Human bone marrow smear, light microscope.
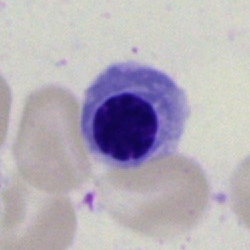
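Erythroblast (centre), stained human bone marrow smear, light microscope. The nucleus is placed eccentrically toward the lower left of the cell, and its chromatin is very dark purple and dense. The cytoplasm is blue and moderate in amount, widest on the upper right side. The cell outline is roughly round but slightly irregular along the upper right edge.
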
